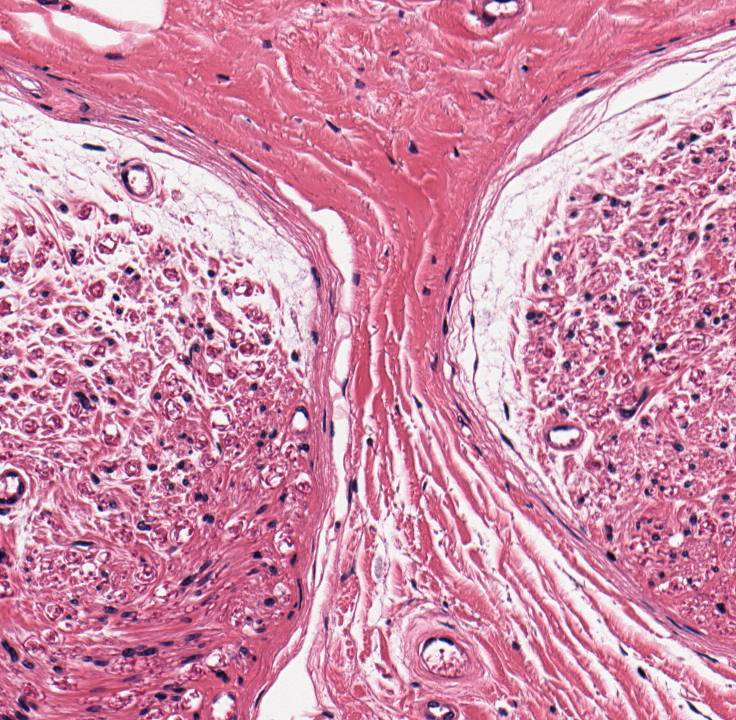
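Tibial nerve. Two large rounded nerve fascicles fill the left and right sides, parted by a central band of dense pink collagen. Each is bounded by a thin sheath of concentric flattened cells with elongated dark nuclei. Inside, they're packed with many small round cross-cut profiles, many with a central pink dot, among dark nuclei. In the collagen at bottom centre, a small round vessel has a thick pink wall.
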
